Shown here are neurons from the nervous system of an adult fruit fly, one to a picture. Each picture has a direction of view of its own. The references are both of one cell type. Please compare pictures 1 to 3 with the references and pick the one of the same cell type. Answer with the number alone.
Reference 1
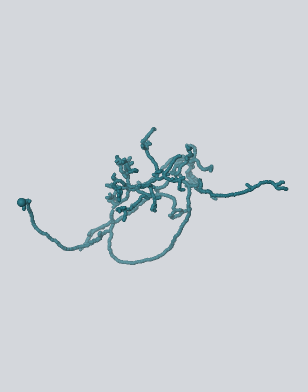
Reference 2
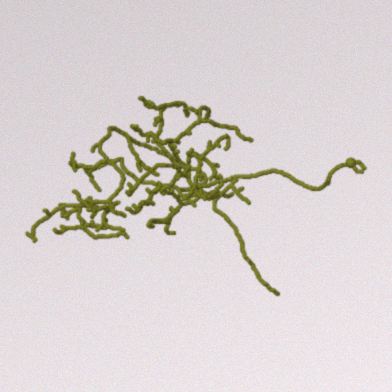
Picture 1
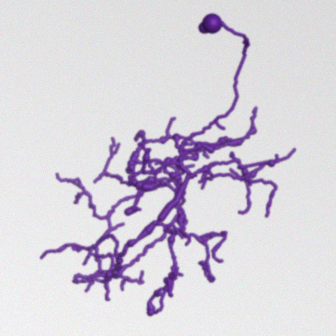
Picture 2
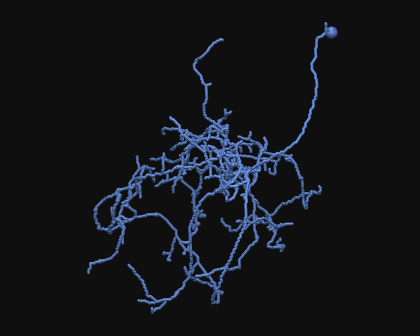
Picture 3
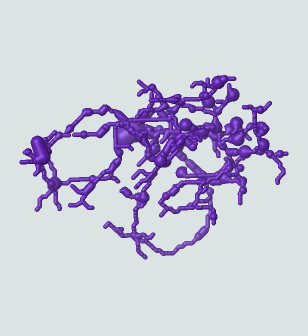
2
